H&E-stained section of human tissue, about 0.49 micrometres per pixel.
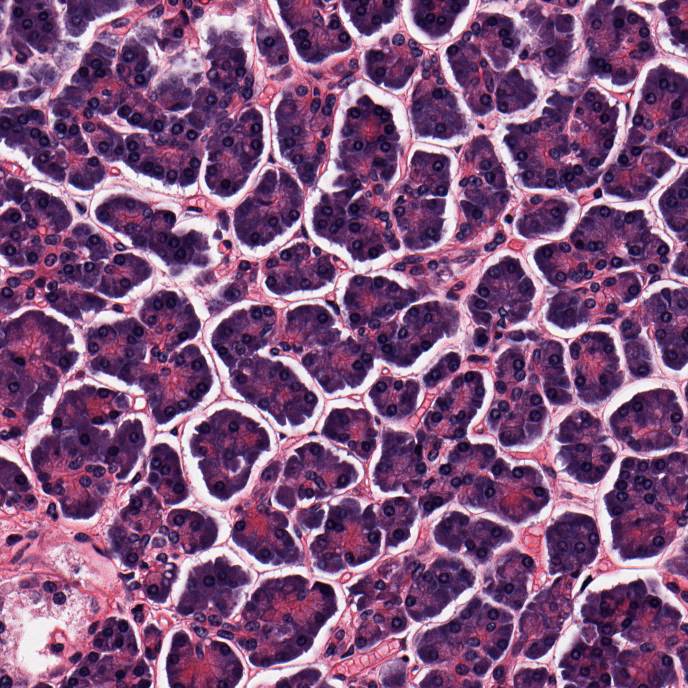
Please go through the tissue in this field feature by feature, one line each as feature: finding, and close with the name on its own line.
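Arrangement: closely packed rounded acini filling the field edge to edge
Acinus: small rounded cluster of pyramidal cells, no visible open lumen at the centre
Nuclei: round, dark, toward the outer basal edge
Cytoplasm: deep purple basally, pink to red toward the centre
Name: pancreas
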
